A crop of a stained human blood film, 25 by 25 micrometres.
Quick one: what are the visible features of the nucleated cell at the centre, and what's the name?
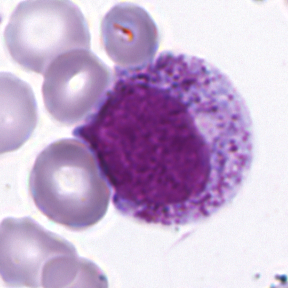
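The cell measures about 15 micrometres across. Its chromatin stains deep purple and has a finely mottled texture without coarse dark blocks. The pale lilac cytoplasm forms a broad crescent, widest on the right, through which numerous purple-violet granules are scattered. Just right of the nucleus lies a pale, granule-poor area. The cell is a myelocyte.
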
